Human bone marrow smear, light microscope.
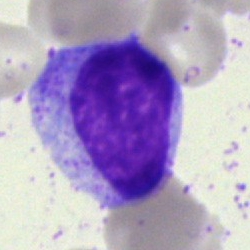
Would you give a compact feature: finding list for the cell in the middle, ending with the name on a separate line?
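Nucleus: toward the right, leaving a wider cytoplasm band on the left
Chromatin: deep purple with scattered paler patches
Cytoplasm: pale blue
Granules: fine, purple, sprinkled through the cytoplasm
Name: myelocyte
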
